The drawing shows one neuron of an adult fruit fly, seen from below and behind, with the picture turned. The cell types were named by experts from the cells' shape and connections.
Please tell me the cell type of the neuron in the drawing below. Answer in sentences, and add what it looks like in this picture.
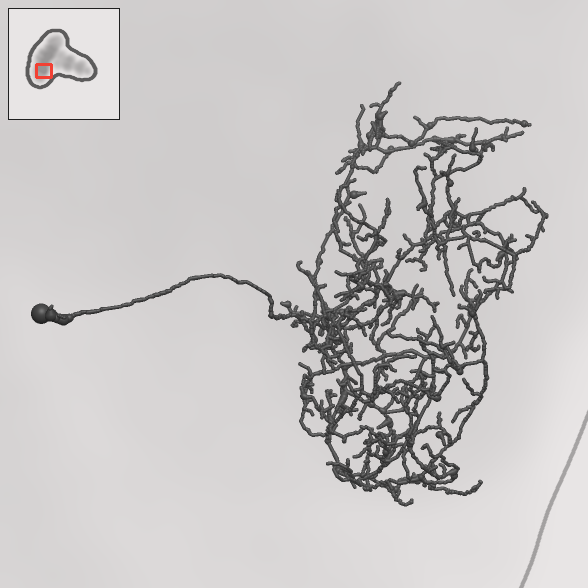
Its cell type is LHAV2k13. This is a central-brain intrinsic neuron. Its cell body lies on the left of the picture. The picture shows more than a hundred branch ends.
